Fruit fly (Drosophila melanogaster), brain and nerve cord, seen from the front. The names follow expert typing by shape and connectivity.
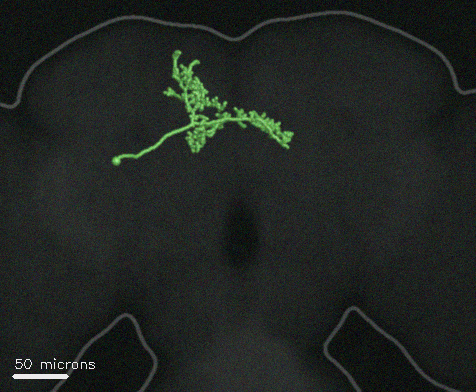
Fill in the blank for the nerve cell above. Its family: hemilineage AOTUv4_ventral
